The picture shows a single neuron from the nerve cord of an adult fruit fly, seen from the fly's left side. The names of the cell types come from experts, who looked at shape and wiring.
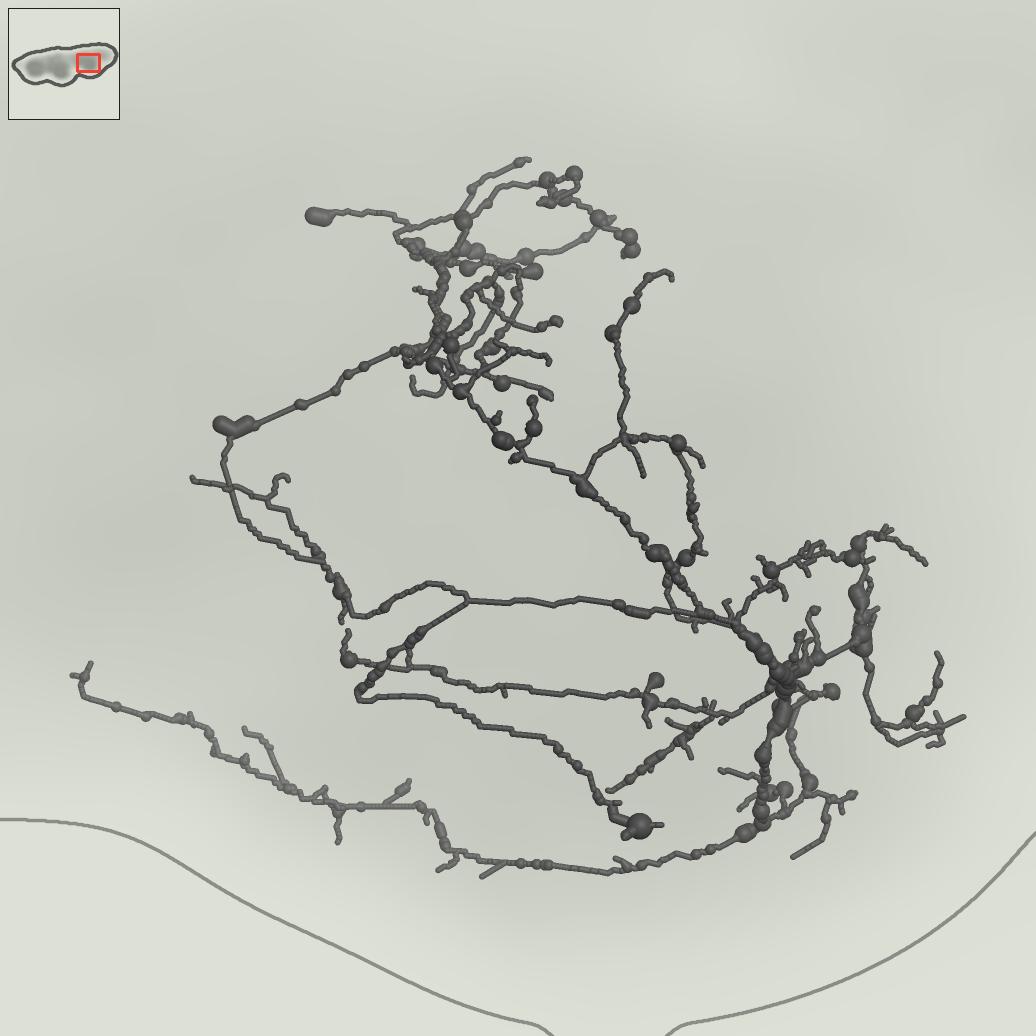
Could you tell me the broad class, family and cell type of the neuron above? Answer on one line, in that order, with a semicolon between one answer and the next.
nerve-cord intrinsic neuron; hemilineage 16B; IN16B086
